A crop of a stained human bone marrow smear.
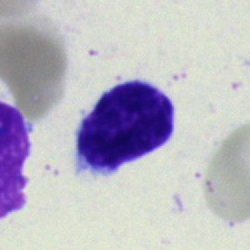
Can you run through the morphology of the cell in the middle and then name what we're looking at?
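Here the nucleus is one unlobed mass, filling nearly the whole cell and leaving only a very scant rim of cytoplasm. See that no distinct nucleolus shows inside it. The cell itself is oval, its long axis running from lower left to upper right. What you are looking at is a lymphocyte.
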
